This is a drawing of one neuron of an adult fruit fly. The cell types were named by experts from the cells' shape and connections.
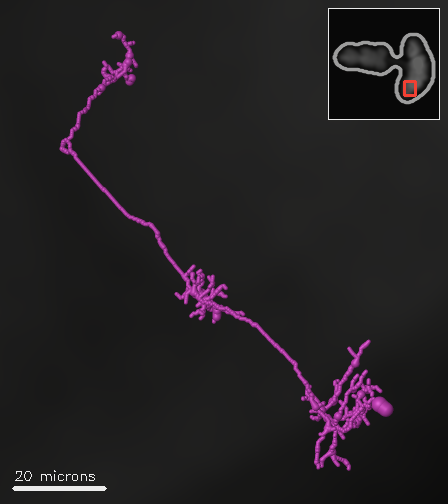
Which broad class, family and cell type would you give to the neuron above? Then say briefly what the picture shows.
It is an optic-lobe intrinsic neuron. The family is Tm. The cell type is Tm6. It lies in the brain. The cell body can be seen at the lower right of the picture. By the scale bar it is about 95 microns tall in this view.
